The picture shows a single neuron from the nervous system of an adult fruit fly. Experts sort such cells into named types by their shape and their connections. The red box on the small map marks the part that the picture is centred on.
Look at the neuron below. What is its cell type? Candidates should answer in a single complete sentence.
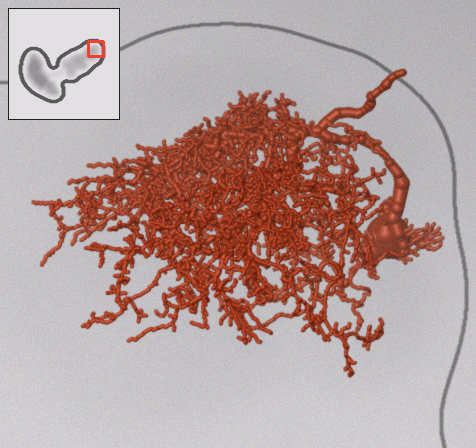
Of the cell type MNad68 is this neuron.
